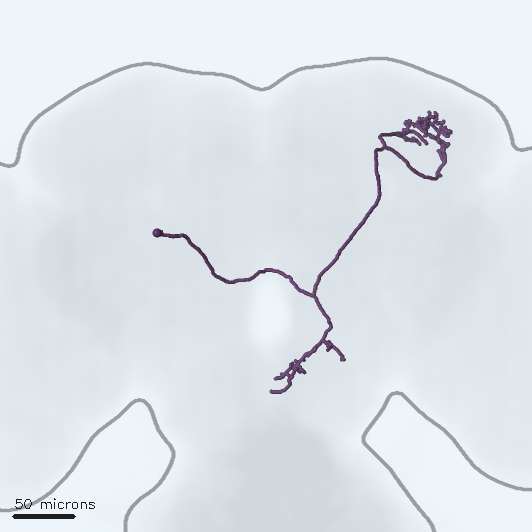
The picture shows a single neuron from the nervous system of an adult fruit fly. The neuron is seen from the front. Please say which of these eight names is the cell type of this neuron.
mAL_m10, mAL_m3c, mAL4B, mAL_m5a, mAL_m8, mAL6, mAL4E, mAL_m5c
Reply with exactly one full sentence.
As its cell type, this neuron has mAL4E.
